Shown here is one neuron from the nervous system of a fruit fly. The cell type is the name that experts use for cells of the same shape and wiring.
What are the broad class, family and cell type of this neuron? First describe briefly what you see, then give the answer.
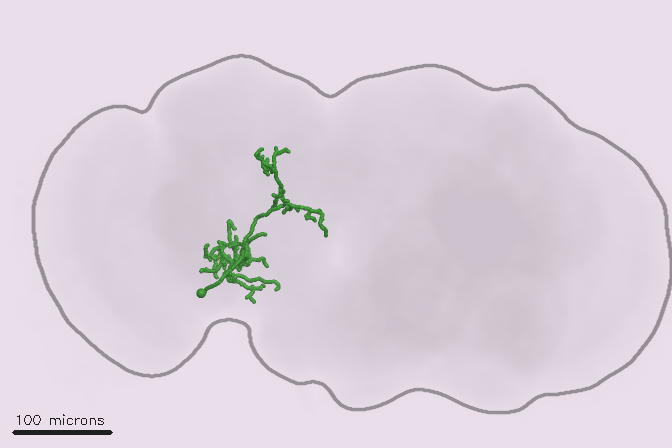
By the scale bar it is about 160 microns tall in this view. In this view it is about as wide as it is tall. It is a central-brain intrinsic neuron. The family is hemilineage LALa1_anterior. It is of cell type WED014.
